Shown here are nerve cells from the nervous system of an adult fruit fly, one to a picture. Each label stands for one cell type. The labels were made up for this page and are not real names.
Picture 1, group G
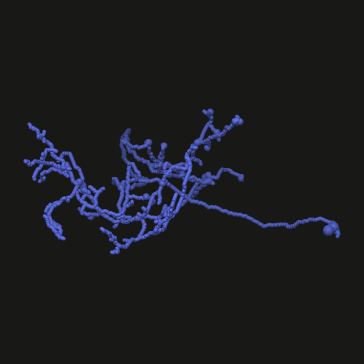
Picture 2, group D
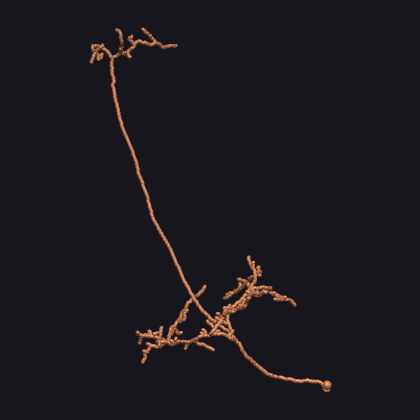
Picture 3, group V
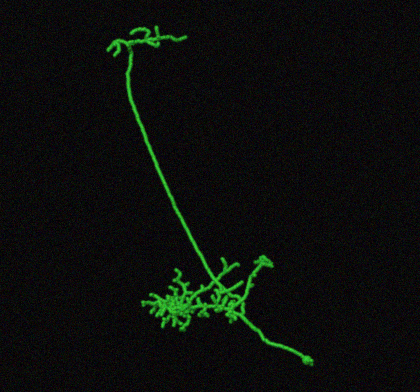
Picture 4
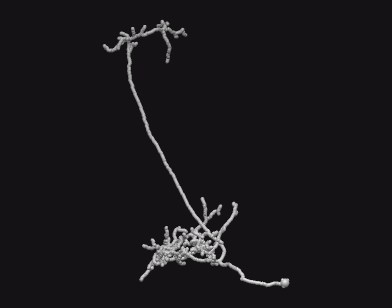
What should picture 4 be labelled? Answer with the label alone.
group V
